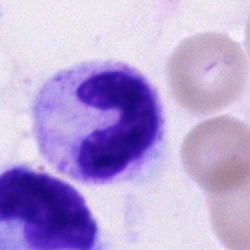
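Band neutrophil from a stained bone marrow smear, shown as the central cell. The outline is smooth and roughly round. The nucleus is bent into a C shape, its hollow side facing left. Chromatin is dense and dark purple throughout. Pale lilac cytoplasm occupies the left part of the cell, within the curve of the nucleus.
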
